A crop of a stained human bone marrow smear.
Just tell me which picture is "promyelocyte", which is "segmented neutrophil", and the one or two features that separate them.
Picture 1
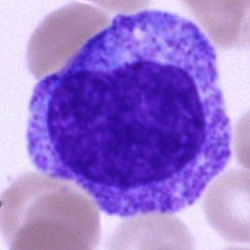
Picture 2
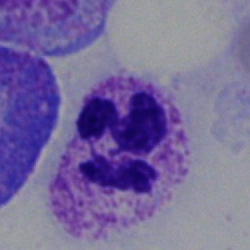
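The promyelocyte is in picture 1; the segmented neutrophil is in picture 2. Chromatin separates them most clearly. In picture 1 it is dark purple and finely textured, without coarse clumps.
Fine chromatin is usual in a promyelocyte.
In picture 2, by contrast, the chromatin is dense, dark purple and clumped.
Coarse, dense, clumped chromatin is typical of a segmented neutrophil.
The cell in picture 1 has blue-violet cytoplasm and an irregular outline with bumpy, scalloped edges, and pale red cells lie against it at several places. In picture 2 no clear vacuoles are seen in the cytoplasm, a larger deep-purple cell lies close on the left, and the image is slightly soft in focus.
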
